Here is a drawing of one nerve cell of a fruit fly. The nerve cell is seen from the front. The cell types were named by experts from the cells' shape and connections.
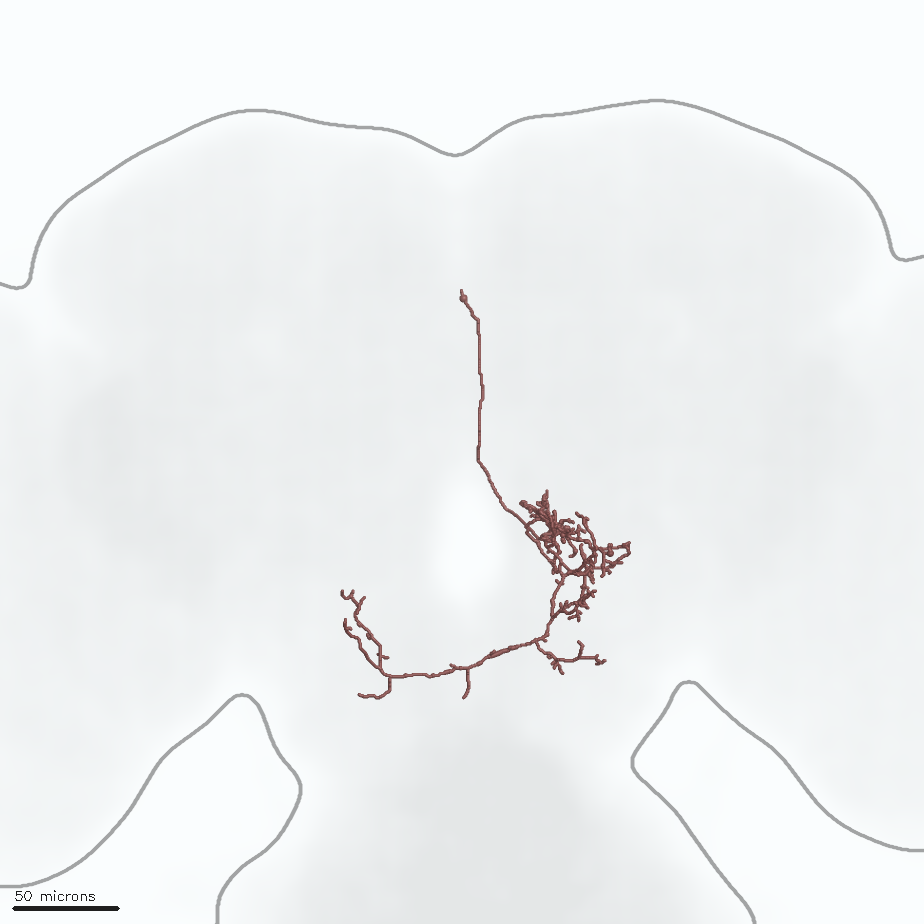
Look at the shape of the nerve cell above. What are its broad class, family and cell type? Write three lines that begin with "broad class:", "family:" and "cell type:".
broad class: central-brain intrinsic neuron
family: hemilineage DM1_antero_ventral
cell type: VES050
